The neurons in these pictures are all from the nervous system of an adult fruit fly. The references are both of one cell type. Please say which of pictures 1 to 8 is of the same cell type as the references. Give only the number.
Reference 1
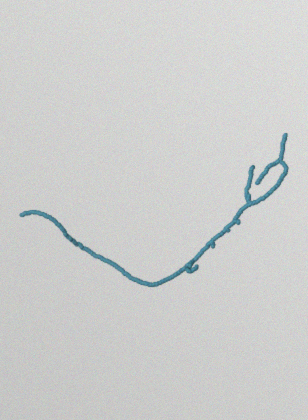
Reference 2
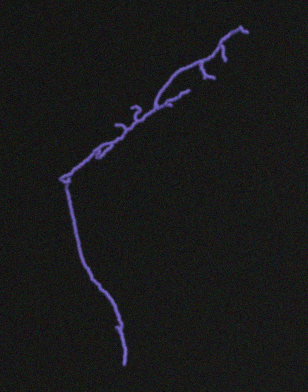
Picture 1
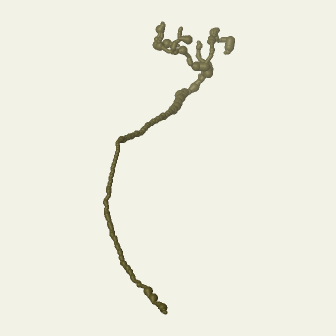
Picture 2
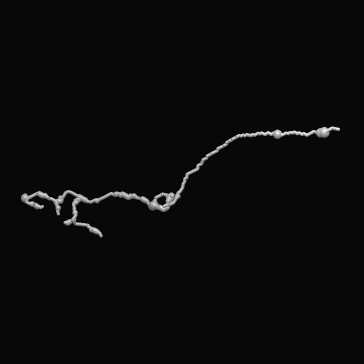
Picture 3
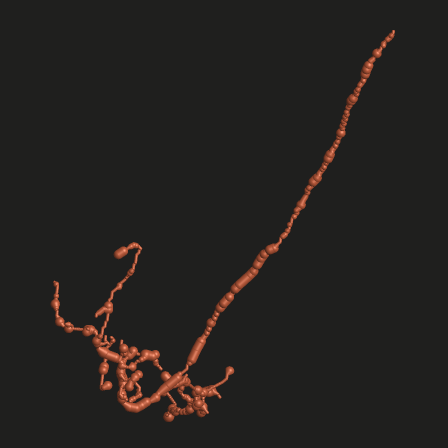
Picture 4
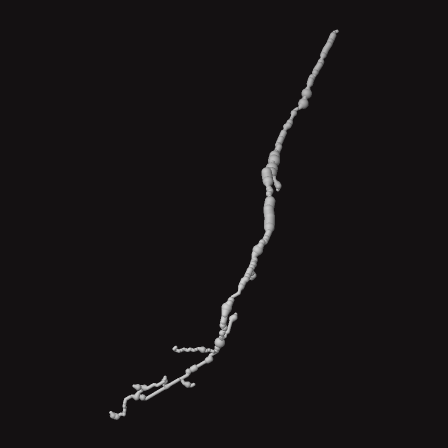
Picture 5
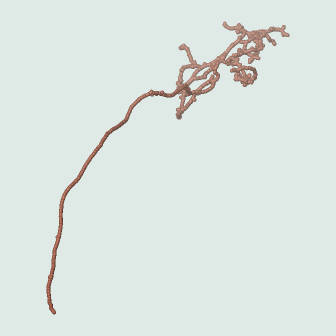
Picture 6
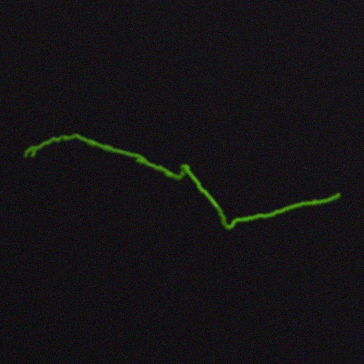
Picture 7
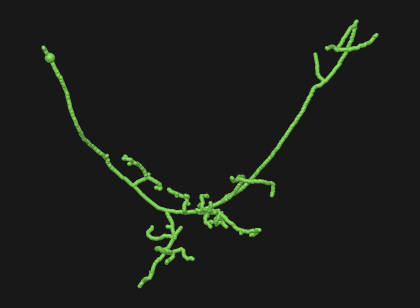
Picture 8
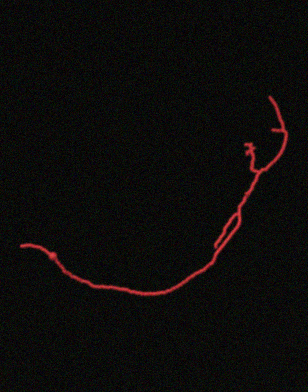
8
